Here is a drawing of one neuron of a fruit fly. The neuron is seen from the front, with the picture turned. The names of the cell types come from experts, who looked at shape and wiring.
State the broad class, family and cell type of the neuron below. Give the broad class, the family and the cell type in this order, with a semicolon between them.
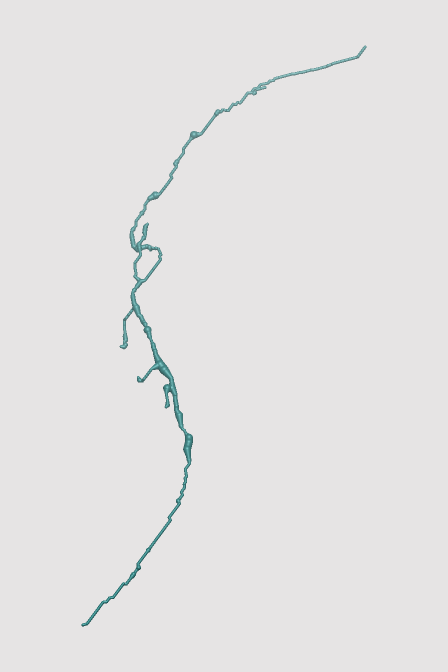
sensory neuron entering the nerve cord; class gustatory; LgLG5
